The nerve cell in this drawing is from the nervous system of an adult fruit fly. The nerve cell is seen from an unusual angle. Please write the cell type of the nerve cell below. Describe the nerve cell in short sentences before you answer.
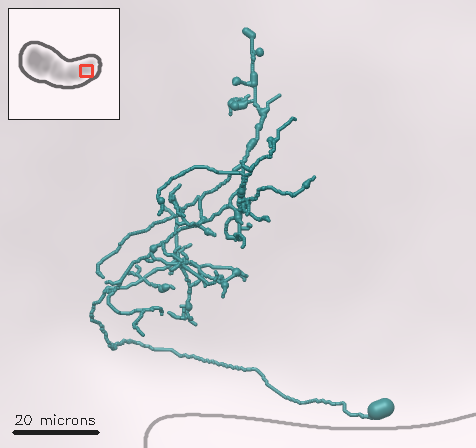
Its cell body lies at the lower right of the picture. By the scale bar it is about 95 microns tall in this view. The picture shows dozens of branch ends. It is a nerve-cord intrinsic neuron. Its cell type is IN14A114.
